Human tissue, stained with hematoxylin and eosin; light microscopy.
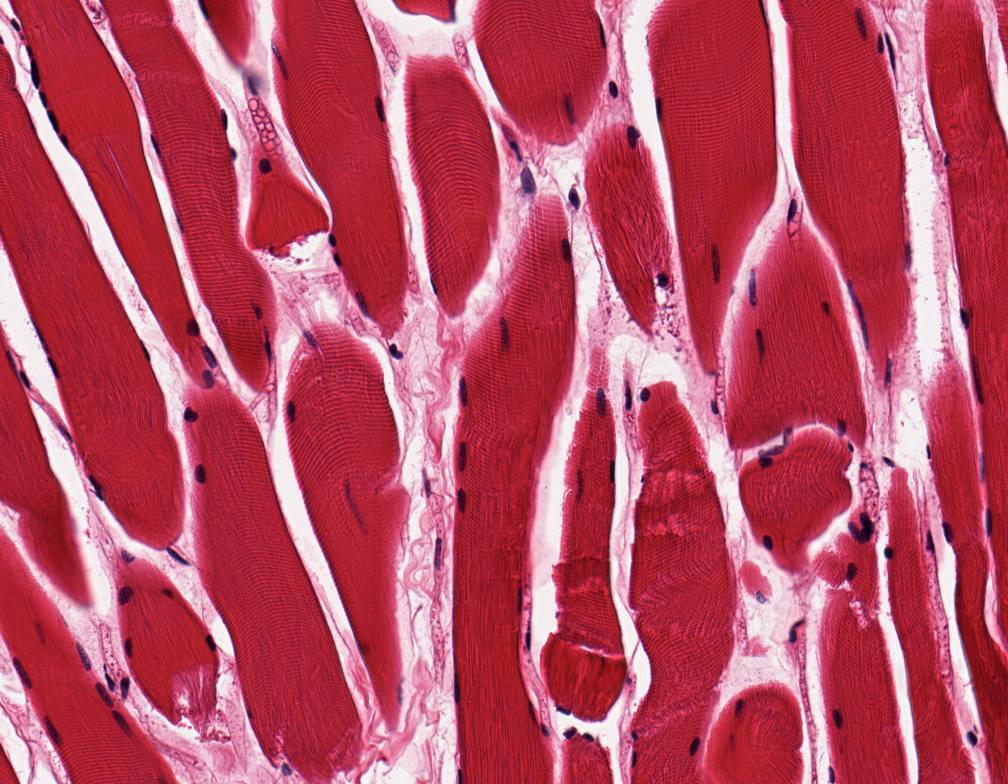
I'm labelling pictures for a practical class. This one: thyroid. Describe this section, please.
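Fine, regular cross-striations run along the fibres; dark nuclei sit at their edges, under the surface. Between the muscle fibres lies pale pink loose connective tissue with wavy fibres, widest in a central band. A small upper-left vessel holds a short stack of red blood cells.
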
